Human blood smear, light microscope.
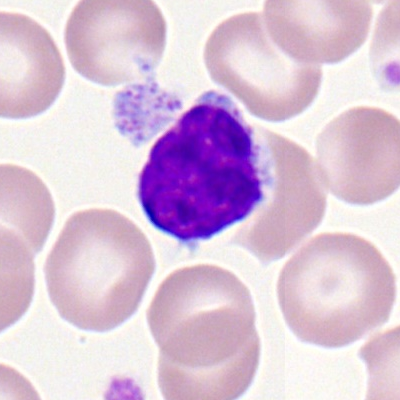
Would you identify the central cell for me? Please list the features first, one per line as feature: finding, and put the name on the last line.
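Chromatin: dark purple, densely clumped
Nucleoli: none visible in the nucleus
Cytoplasm amount: only a thin rim around the nucleus
Cytoplasm colour: pale blue
Name: lymphocyte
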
